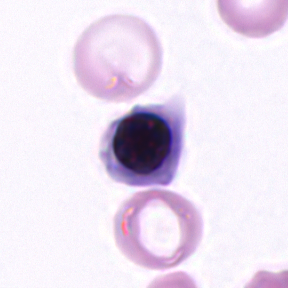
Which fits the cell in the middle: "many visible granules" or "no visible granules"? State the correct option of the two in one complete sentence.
It is a cytoplasm without any visible granules that this cell has.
